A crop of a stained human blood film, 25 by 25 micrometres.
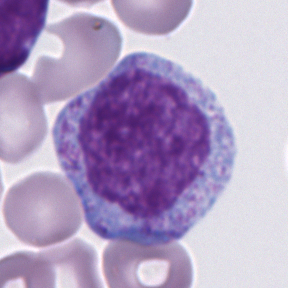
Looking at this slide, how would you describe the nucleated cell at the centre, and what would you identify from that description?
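Cell about 16 micrometres across, outline irregularly polygonal with several blunt corners, not smoothly round. Nucleus fills about 60% of the cell's area; chromatin finely granular, fairly evenly spread, without coarse dark clumps. Cytoplasm deepest blue along the outer edge, with many fine reddish-purple granules scattered through it. Promyelocyte.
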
